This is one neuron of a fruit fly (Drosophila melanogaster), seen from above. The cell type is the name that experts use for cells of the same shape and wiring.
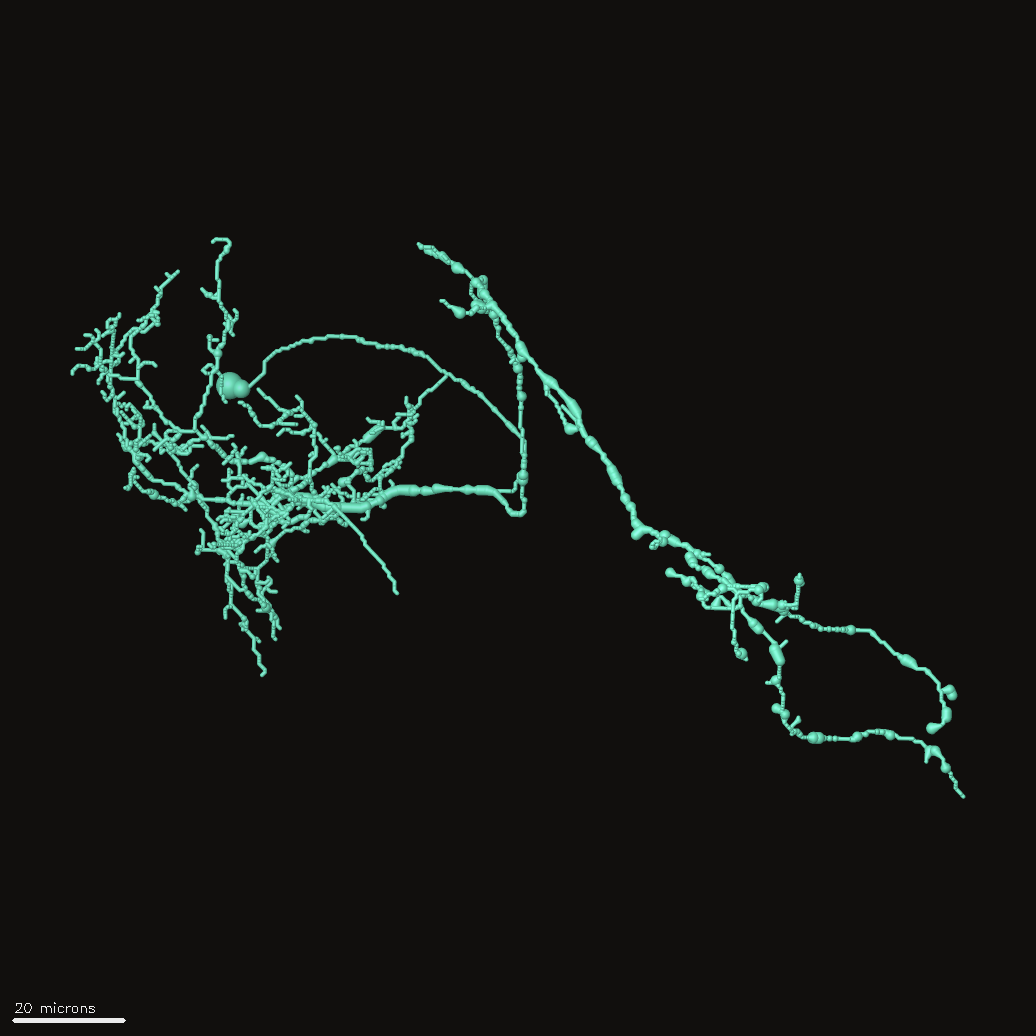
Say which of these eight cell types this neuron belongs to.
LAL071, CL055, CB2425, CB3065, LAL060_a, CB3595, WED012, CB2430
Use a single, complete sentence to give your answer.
The neuron here falls under cell type CB3595.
